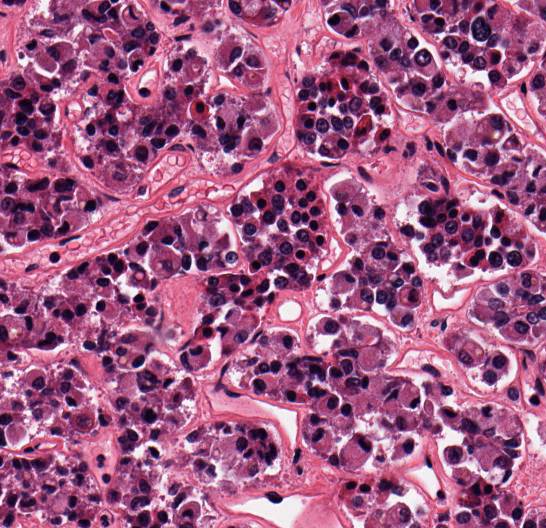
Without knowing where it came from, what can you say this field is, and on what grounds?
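Pars distalis of the pituitary occupies this field. Its cells lie in rounded nests and cords, with no glands having central lumens.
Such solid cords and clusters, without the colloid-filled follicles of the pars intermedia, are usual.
Thin fibrous septa divide them, with clear white retraction spaces between many nests and septa.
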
